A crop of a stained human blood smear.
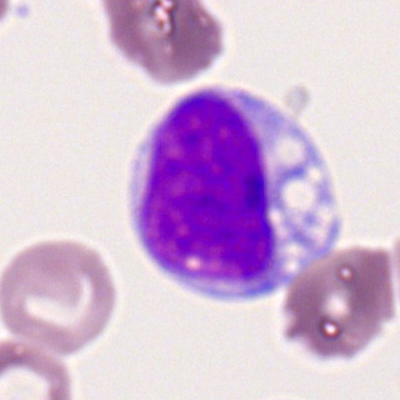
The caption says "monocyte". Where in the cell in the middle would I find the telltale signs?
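Take this monocyte step by step. Its outline is smooth and round to slightly oval. The nucleus fills most of the cell, leaving a moderate rim of cytoplasm. That cytoplasm is pale blue and lies mainly on the right side of the cell. Within it you can find several clear round vacuoles.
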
